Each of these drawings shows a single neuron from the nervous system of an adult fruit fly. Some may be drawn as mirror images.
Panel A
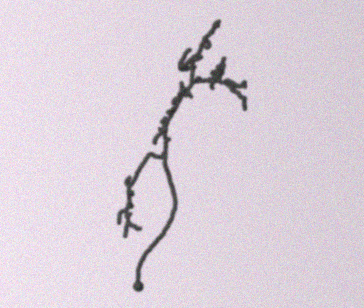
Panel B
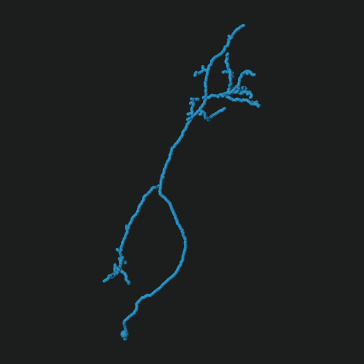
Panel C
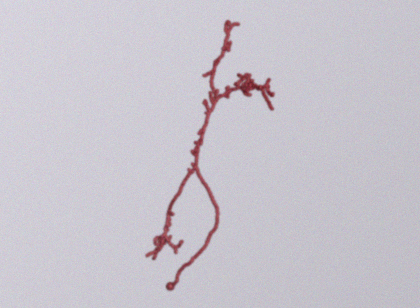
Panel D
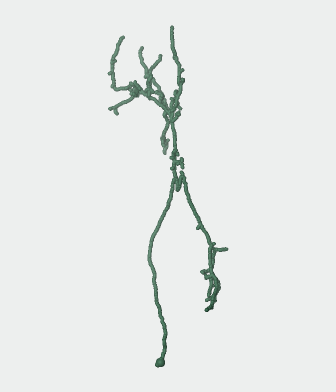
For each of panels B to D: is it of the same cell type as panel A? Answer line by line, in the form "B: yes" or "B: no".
B: yes
C: yes
D: yes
